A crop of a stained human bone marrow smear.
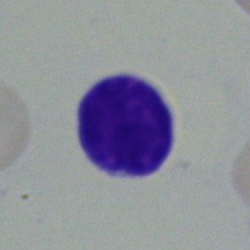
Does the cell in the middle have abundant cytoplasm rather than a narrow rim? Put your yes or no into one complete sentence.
No, the nucleus fills most of this cell.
